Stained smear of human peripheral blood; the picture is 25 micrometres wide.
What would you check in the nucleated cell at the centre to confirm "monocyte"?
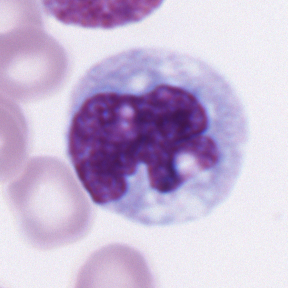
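This is a monocyte, and the nucleus is where the match lies.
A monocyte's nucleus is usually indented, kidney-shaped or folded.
Here the nucleus is made of broad lobes that are not joined by thin strands, which sits well with a folded monocyte nucleus. The other details I simply note as they appear: the nucleus lies off-centre toward the left, the cytoplasm has only a fine dusty texture with no coarse coloured granules, and a few small clear vacuoles lie within it.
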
